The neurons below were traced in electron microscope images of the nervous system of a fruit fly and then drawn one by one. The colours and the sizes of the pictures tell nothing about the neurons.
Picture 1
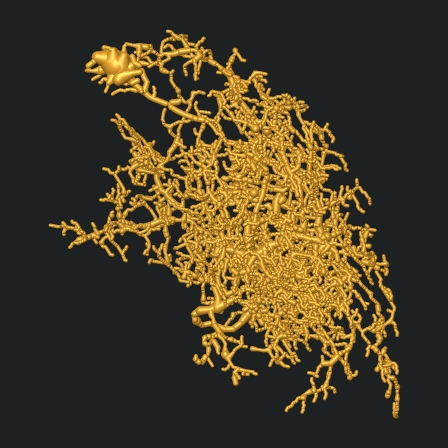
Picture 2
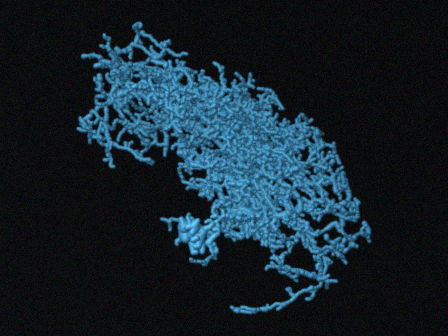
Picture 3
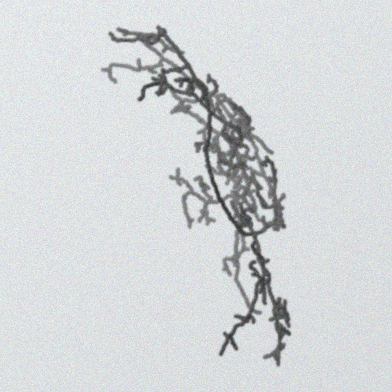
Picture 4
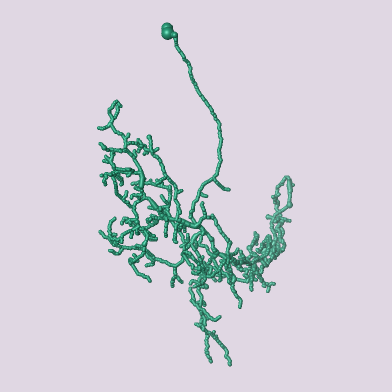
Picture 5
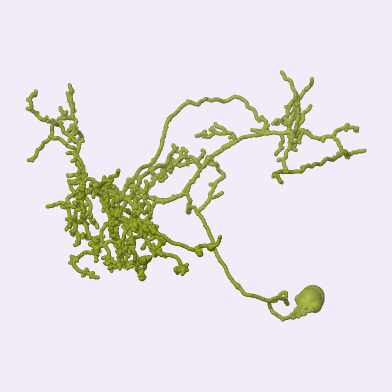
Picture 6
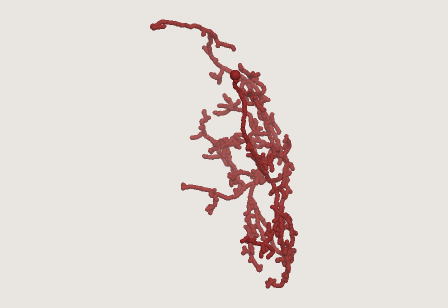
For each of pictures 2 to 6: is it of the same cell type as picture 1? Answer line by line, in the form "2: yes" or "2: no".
2: yes
3: no
4: no
5: no
6: no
